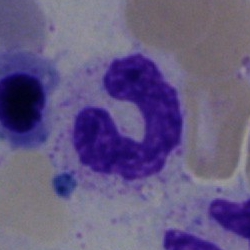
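Band neutrophil. The nucleus appears as a single thick band bent into a C shape, open side facing left. Its chromatin is dark purple and coarsely clumped. The cytoplasm seems pale and faintly pinkish-lilac, with fine small pink-violet granules scattered through it.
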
